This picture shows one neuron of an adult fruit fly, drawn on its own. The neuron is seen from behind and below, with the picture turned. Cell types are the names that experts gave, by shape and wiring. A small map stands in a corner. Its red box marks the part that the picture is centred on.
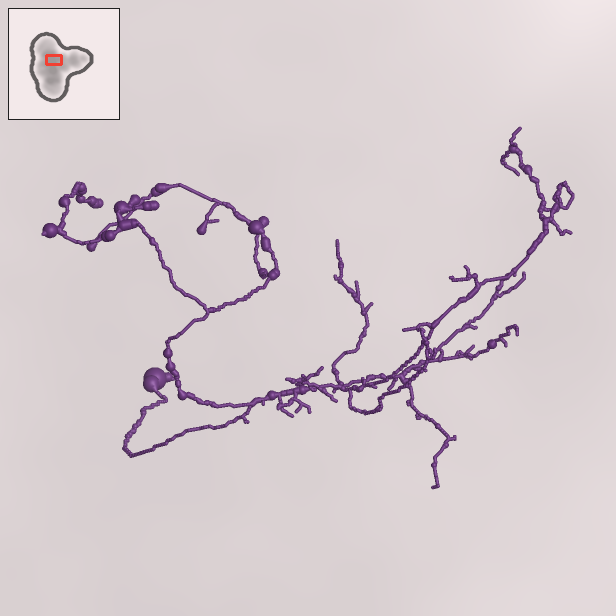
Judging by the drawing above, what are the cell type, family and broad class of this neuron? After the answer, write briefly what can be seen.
Its cell type is IN09A049. Its family is hemilineage 09A. It is a nerve-cord intrinsic neuron. The cell body can be seen on the left of the picture. The picture shows dozens of branch ends.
